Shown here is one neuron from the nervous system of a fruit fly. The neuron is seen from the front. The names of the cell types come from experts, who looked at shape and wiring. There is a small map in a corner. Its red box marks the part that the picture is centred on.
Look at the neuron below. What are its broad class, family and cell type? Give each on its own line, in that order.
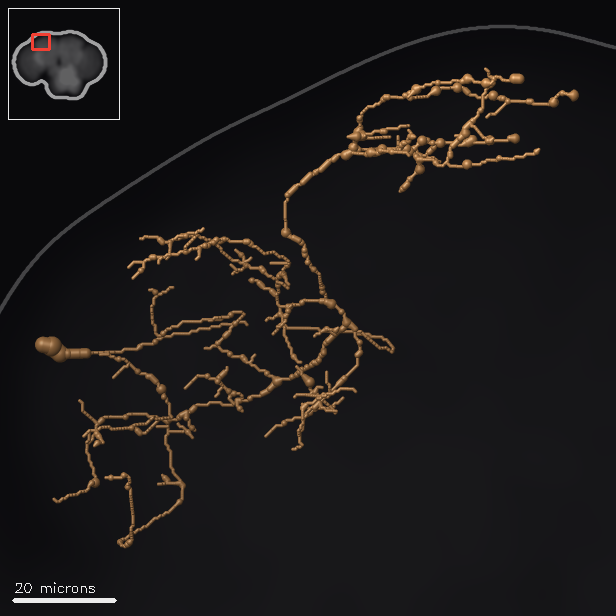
central-brain intrinsic neuron
hemilineage LHp2
CB1201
